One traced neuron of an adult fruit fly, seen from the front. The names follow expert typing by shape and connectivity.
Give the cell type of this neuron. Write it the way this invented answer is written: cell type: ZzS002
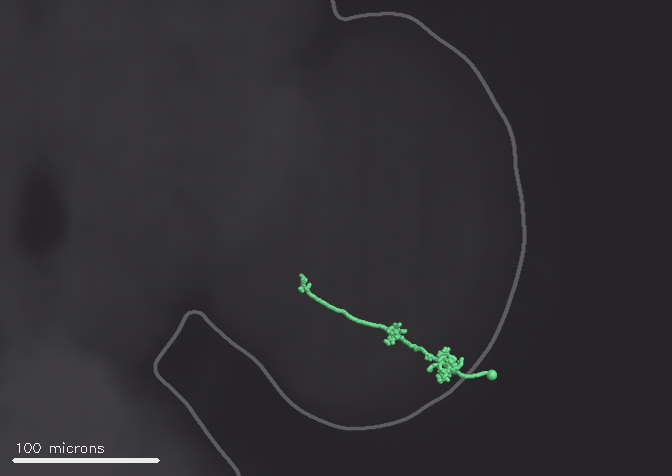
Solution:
cell type: Tm6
